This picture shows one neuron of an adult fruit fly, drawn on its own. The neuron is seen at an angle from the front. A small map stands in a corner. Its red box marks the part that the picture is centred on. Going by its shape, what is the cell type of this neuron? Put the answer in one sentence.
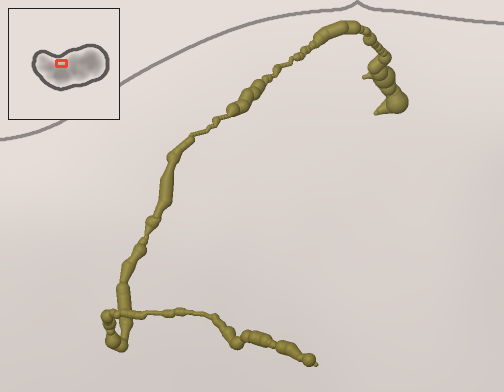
The cell type is R8d.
